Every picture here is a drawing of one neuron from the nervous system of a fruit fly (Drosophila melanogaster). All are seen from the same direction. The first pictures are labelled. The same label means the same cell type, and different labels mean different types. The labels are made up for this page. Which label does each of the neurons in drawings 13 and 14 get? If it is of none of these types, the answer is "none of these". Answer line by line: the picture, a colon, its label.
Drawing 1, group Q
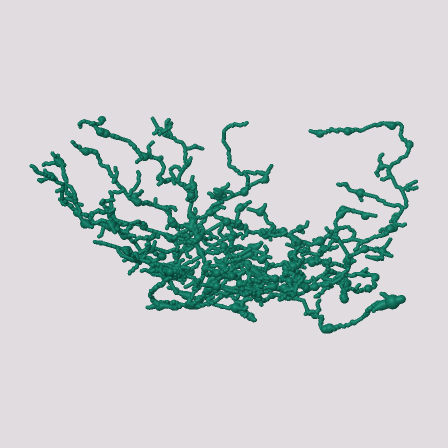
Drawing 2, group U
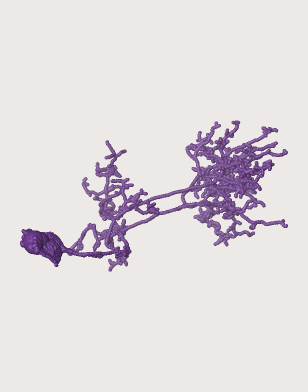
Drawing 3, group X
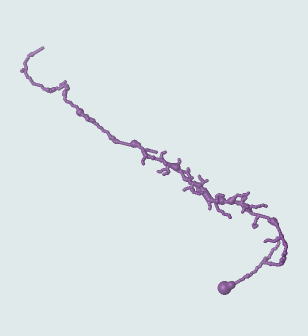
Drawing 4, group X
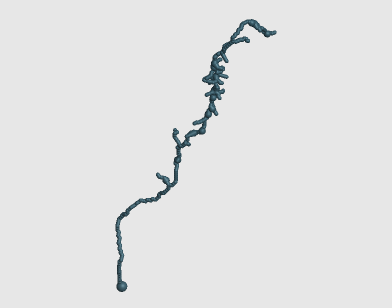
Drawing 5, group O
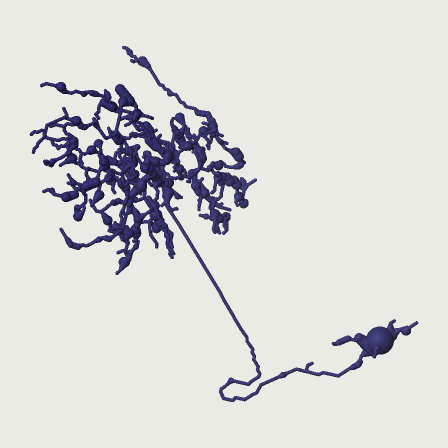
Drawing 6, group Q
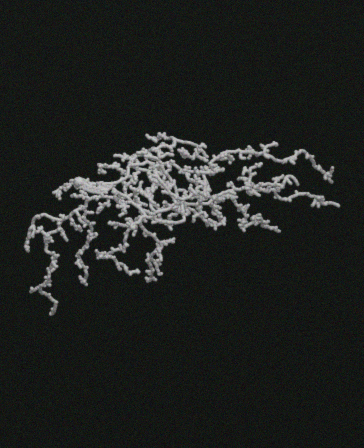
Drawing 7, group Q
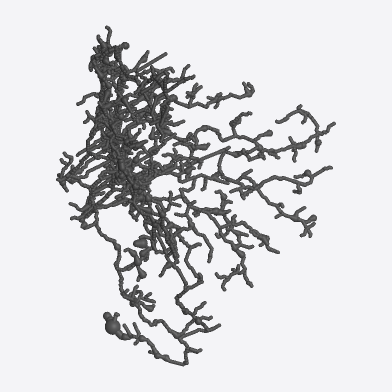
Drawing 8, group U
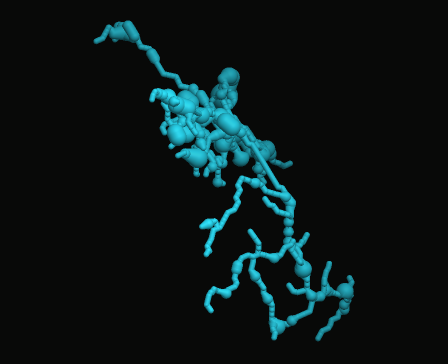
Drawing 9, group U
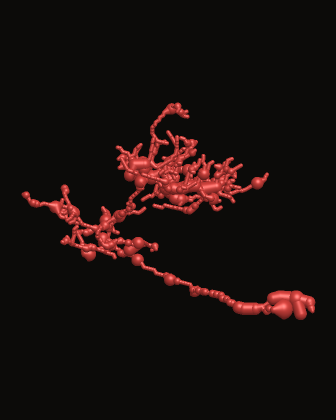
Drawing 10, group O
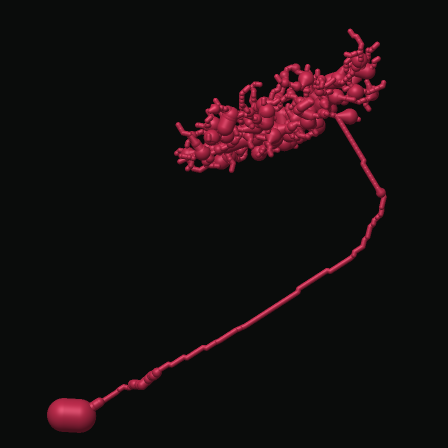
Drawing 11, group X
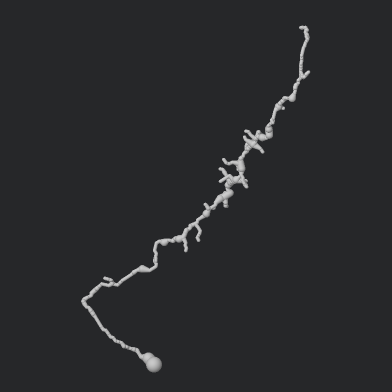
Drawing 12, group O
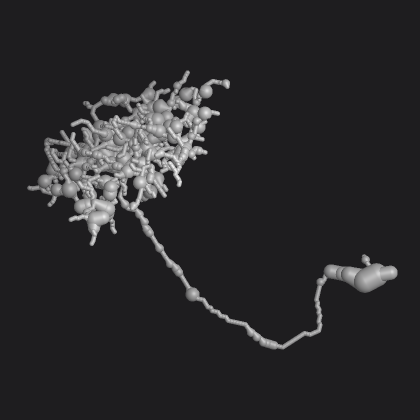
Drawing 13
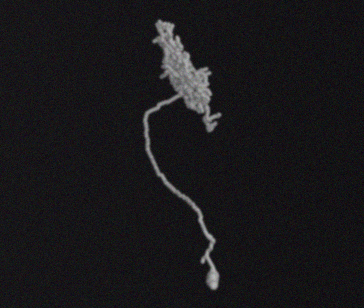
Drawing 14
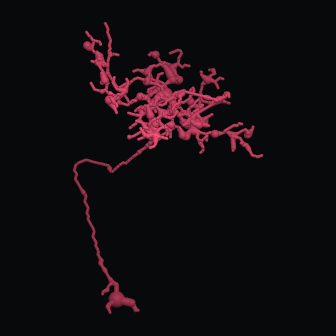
13: group O
14: group O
